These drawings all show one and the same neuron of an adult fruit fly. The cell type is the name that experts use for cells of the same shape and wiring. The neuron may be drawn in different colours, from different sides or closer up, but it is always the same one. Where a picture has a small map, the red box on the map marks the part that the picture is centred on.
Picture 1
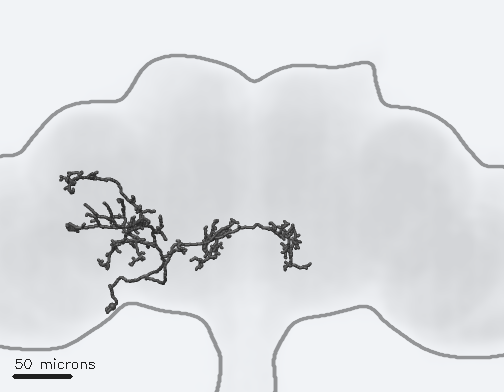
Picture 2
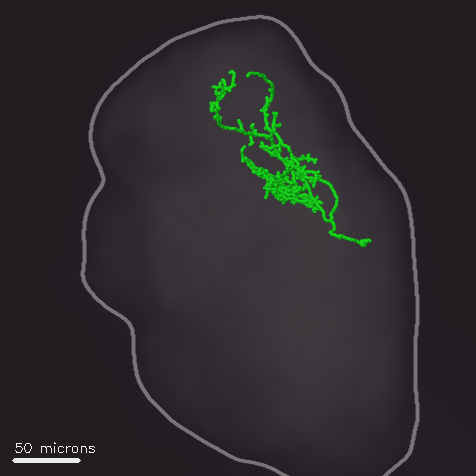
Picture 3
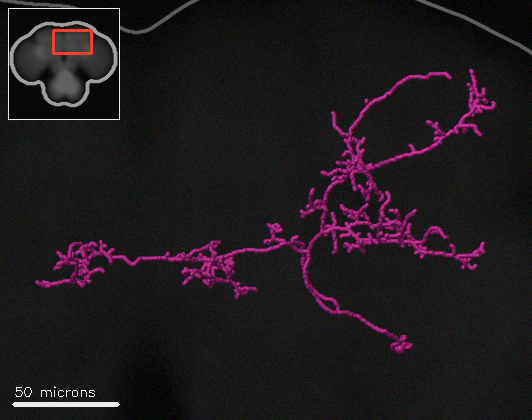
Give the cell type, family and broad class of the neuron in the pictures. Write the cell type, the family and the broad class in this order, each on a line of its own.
IB059_b
hemilineage VPNp&v1_ventral
central-brain intrinsic neuron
